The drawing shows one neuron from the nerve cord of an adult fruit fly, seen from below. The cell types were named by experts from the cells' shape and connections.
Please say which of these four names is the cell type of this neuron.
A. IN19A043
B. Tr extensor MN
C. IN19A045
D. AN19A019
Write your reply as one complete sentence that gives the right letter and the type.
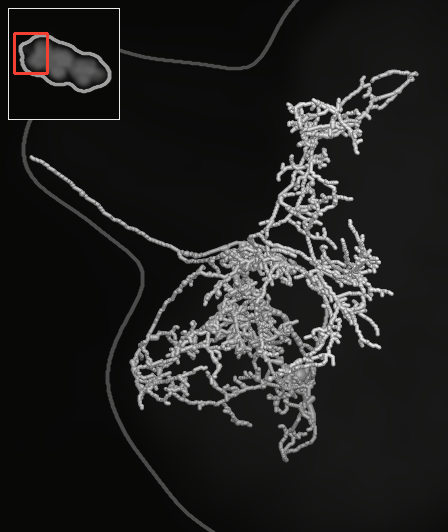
What option D names, AN19A019, is the cell type of the neuron.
